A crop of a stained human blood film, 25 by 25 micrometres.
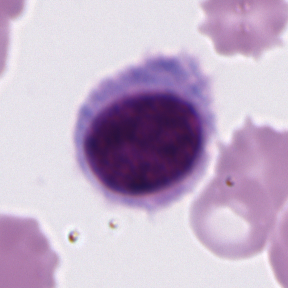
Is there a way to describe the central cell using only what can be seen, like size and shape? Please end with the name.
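Outline's roughly round to slightly oval, and the edge is ragged with lots of short, fine projections, most obvious along the top. The nucleus is oval, about 10 by 9 micrometres, smooth and unindented, filling about 60% of the cell's area. No distinct granules in the cytoplasm. It's a hairy cell, then.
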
